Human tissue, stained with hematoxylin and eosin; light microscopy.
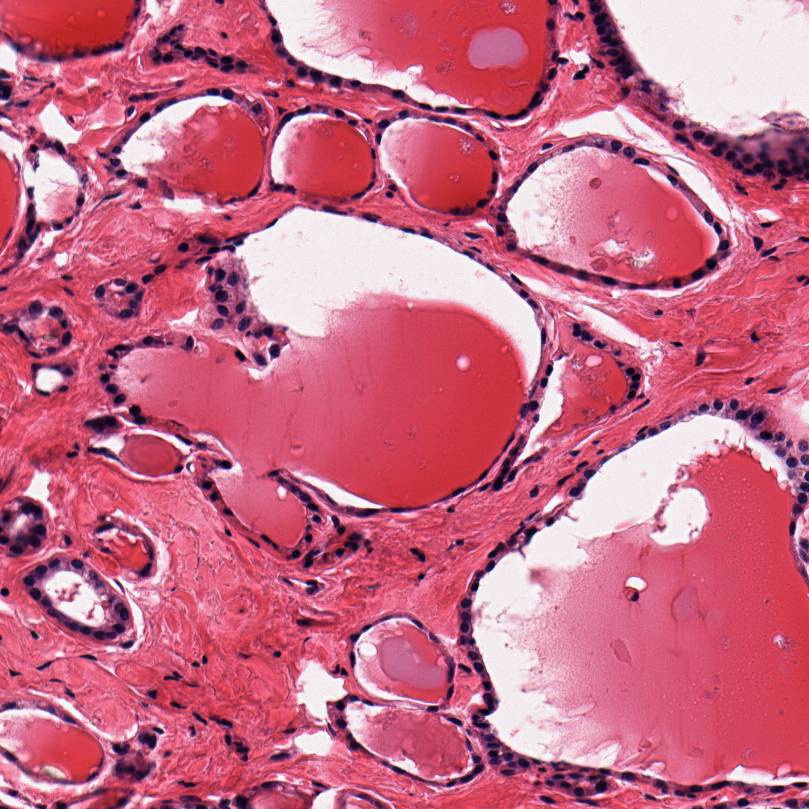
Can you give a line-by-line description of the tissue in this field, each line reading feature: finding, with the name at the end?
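Follicles: closed, rounded, widely varying in size
Largest follicles: centre and lower right
Lining: single layer of flattened to low cuboidal epithelial cells
Nuclei: small, dark, round to oval, evenly spaced along follicle walls
Stroma: pink, fibrous, between follicles, widest at lower left
Name: thyroid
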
